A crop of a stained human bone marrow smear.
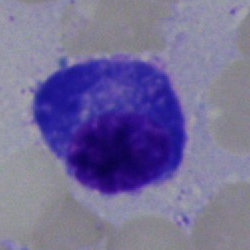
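Plasma cell, central in a stained human bone marrow smear under the light microscope. Its nuclear chromatin is dark purple and coarsely clumped. The cytoplasm is deeply blue, with a paler, mottled area just above the nucleus. The outline is roughly oval, bearing a few tiny bumps along the left edge.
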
